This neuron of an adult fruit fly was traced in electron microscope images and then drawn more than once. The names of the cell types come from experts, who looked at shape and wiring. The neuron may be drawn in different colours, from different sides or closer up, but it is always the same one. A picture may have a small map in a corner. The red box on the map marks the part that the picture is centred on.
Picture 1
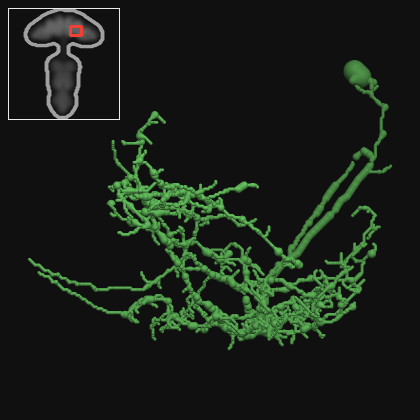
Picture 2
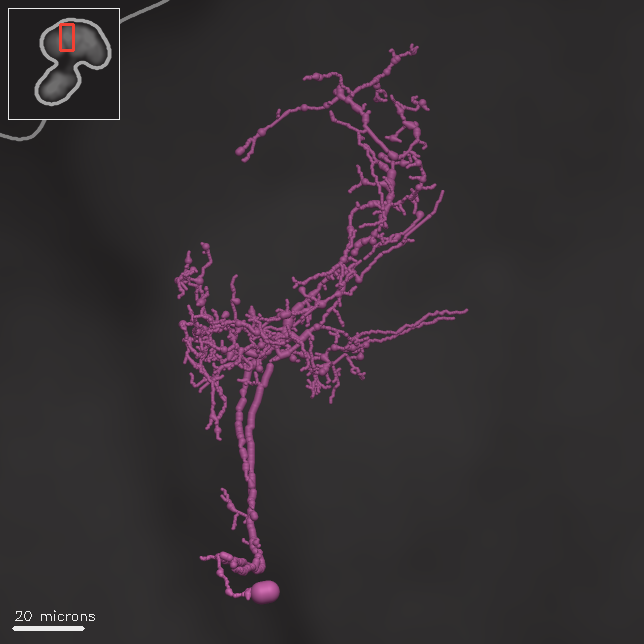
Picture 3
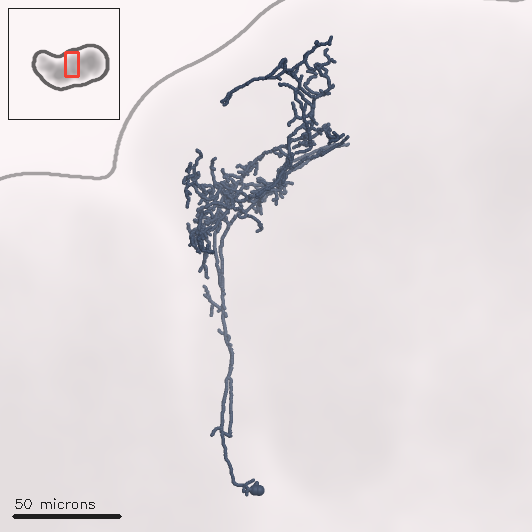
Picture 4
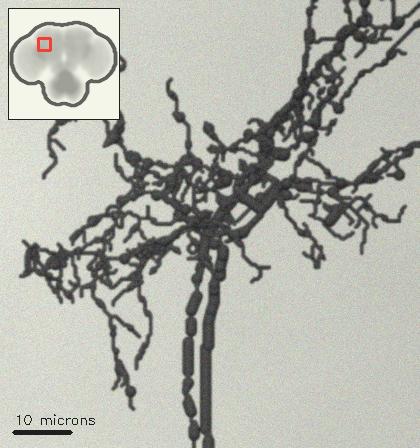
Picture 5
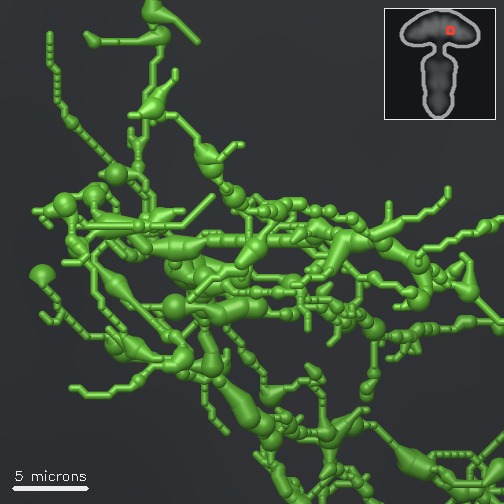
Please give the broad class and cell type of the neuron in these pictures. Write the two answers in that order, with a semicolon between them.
central-brain intrinsic neuron; PLP069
